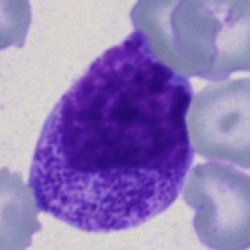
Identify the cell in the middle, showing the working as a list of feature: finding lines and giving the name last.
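Outline: roughly oval, smooth border
Nucleus: large, filling the upper part of the cell
Cytoplasm: lower part packed with dense purple granules
Vacuoles: none clearly seen
Name: myelocyte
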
